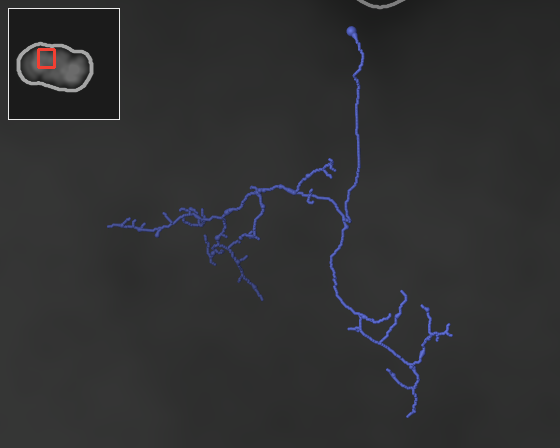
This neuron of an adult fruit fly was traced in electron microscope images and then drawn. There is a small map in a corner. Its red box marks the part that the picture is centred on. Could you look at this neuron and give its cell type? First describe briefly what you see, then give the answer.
In this view it is about as wide as it is tall. This is a central-brain intrinsic neuron. Its cell type is CB1330.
